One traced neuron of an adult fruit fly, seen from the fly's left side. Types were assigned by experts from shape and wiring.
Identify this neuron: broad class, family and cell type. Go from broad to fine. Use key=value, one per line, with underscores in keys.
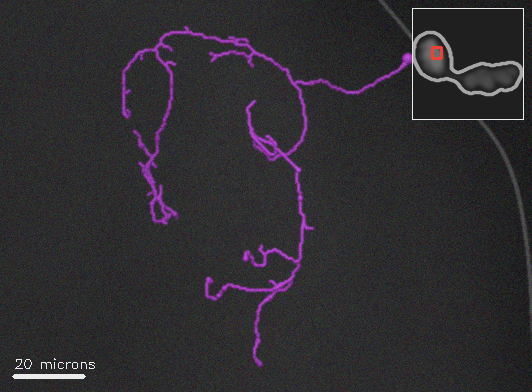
broad_class=central-brain intrinsic neuron
family=hemilineage PSp3
cell_type=CL301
